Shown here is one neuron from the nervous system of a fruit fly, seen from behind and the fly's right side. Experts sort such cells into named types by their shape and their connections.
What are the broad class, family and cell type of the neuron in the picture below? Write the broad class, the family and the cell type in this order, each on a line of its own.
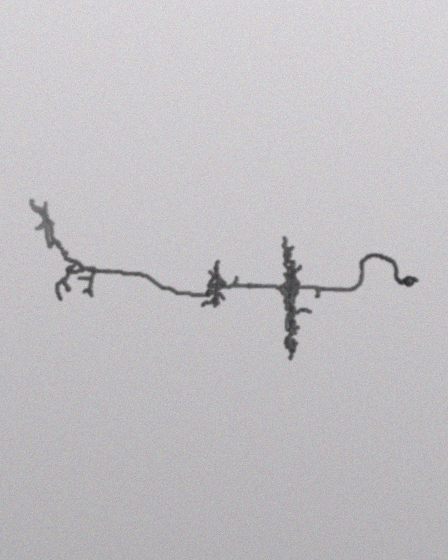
optic-lobe intrinsic neuron
TmY
TmY13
